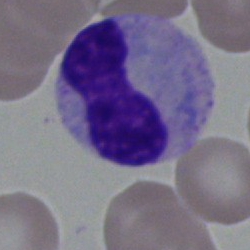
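Band neutrophil, the cell in the middle: a round outline with a smooth edge, and the nucleus off toward the left, so there's more cytoplasm on the right. That cytoplasm is plentiful and pale lilac-grey, with fine purple granules scattered through it.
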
